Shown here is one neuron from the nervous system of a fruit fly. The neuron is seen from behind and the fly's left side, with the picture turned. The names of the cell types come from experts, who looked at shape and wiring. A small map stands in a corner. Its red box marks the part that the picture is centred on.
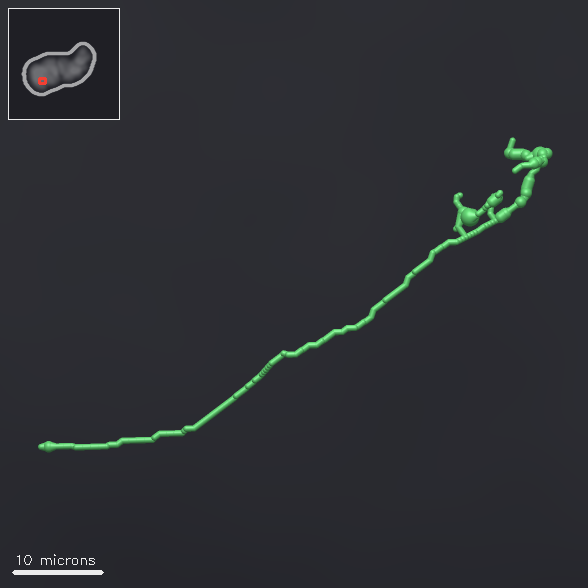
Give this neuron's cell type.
ORN_VM1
